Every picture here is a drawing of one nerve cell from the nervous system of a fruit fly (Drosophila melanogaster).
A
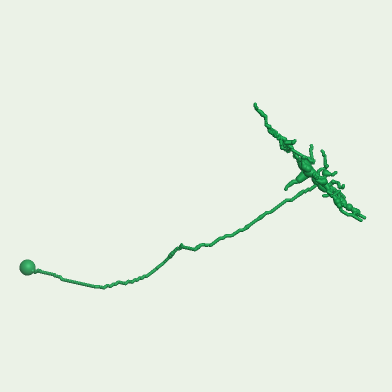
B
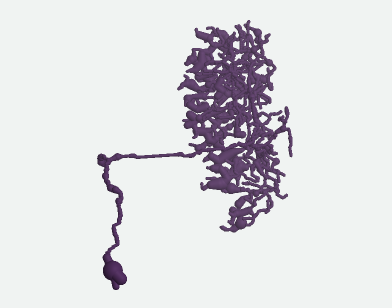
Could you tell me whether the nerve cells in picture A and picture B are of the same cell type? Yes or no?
no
